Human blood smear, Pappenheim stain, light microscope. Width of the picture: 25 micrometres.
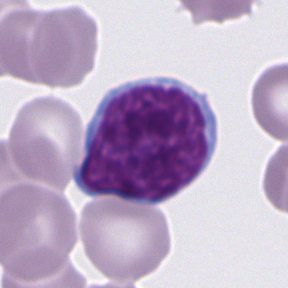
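Typical lymphocyte, the central cell in a stained smear of human peripheral blood. Cytoplasm: only a thin rim around the nucleus, with no vacuoles seen. Chromatin: dense and coarsely clumped. Nucleolus: none stands out distinctly.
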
